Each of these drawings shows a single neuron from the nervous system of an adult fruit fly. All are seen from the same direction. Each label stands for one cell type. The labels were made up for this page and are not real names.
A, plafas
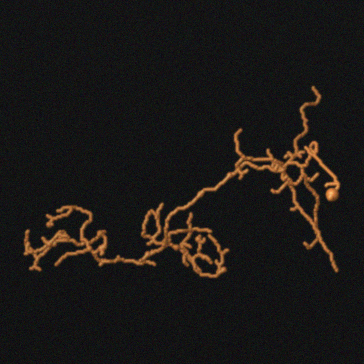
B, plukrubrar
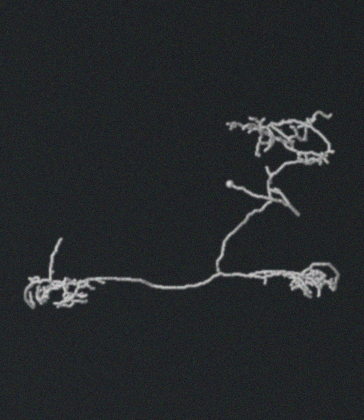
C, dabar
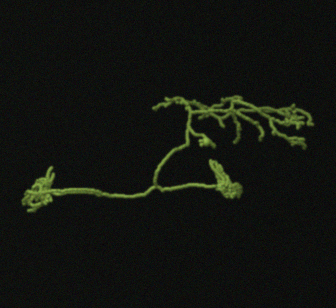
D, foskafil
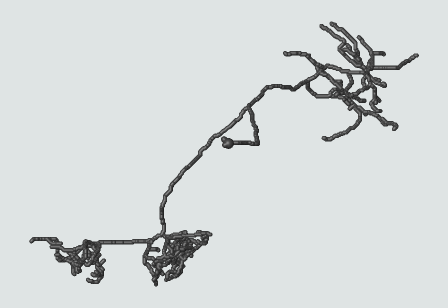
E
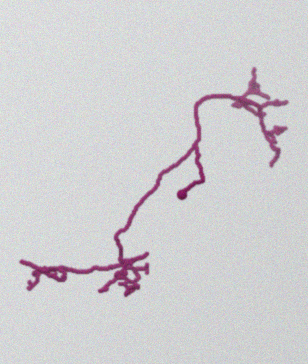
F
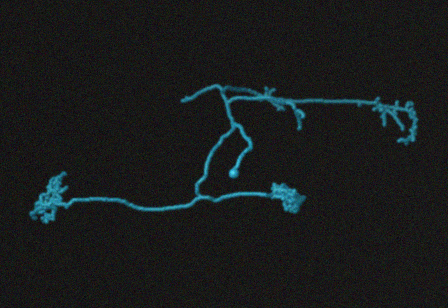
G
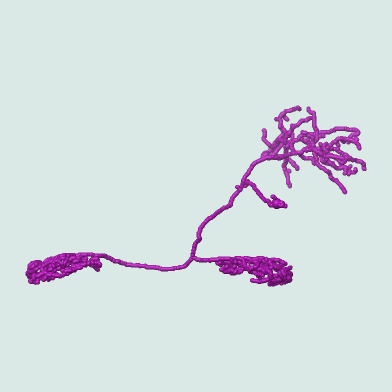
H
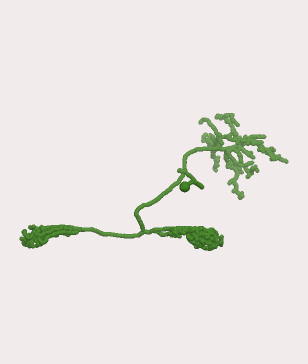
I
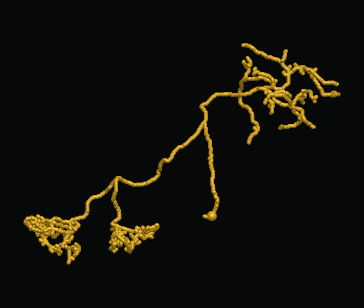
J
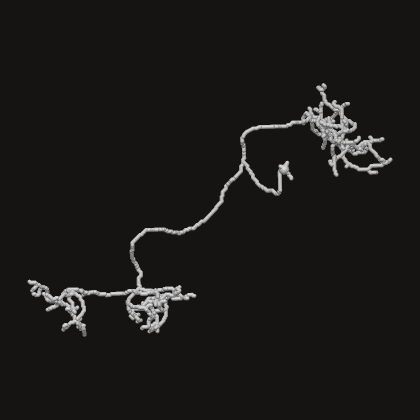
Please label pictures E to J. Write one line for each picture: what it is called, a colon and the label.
E: foskafil
F: dabar
G: plukrubrar
H: plukrubrar
I: foskafil
J: foskafil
